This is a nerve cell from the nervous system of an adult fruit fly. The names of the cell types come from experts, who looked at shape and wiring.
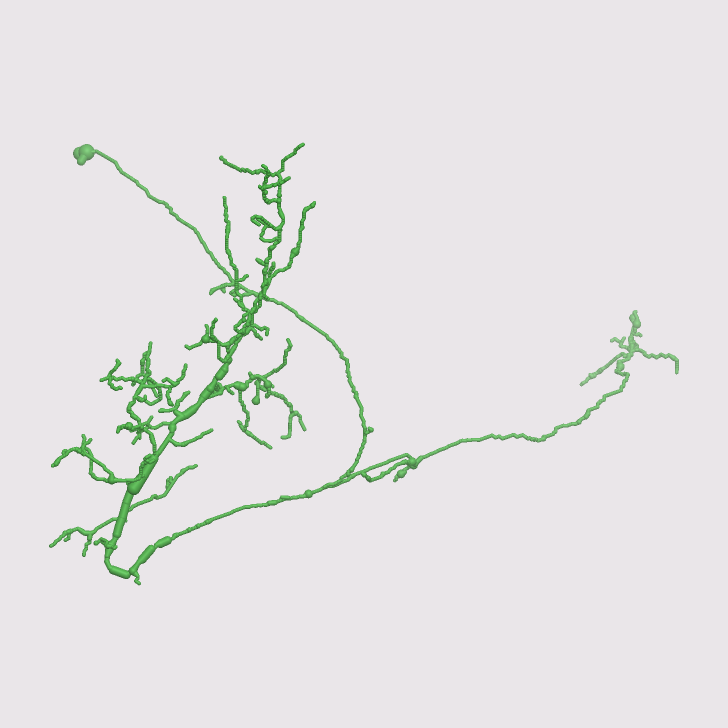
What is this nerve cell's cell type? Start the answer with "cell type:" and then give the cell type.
cell type: CB1649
